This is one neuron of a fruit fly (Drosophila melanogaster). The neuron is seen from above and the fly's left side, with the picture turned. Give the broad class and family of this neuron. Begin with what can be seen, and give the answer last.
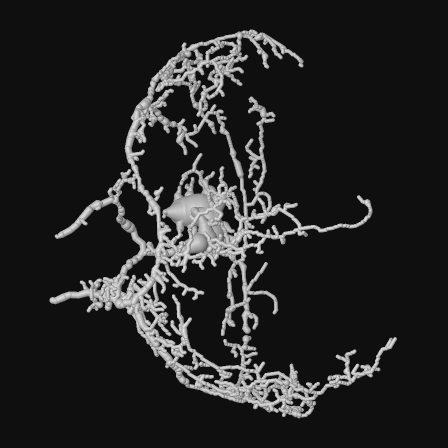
More than a hundred branch ends can be seen. In this view it is about as wide as it is tall. Its broad class is efferent neuron of the nerve cord. The family is hemilineage 00B.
